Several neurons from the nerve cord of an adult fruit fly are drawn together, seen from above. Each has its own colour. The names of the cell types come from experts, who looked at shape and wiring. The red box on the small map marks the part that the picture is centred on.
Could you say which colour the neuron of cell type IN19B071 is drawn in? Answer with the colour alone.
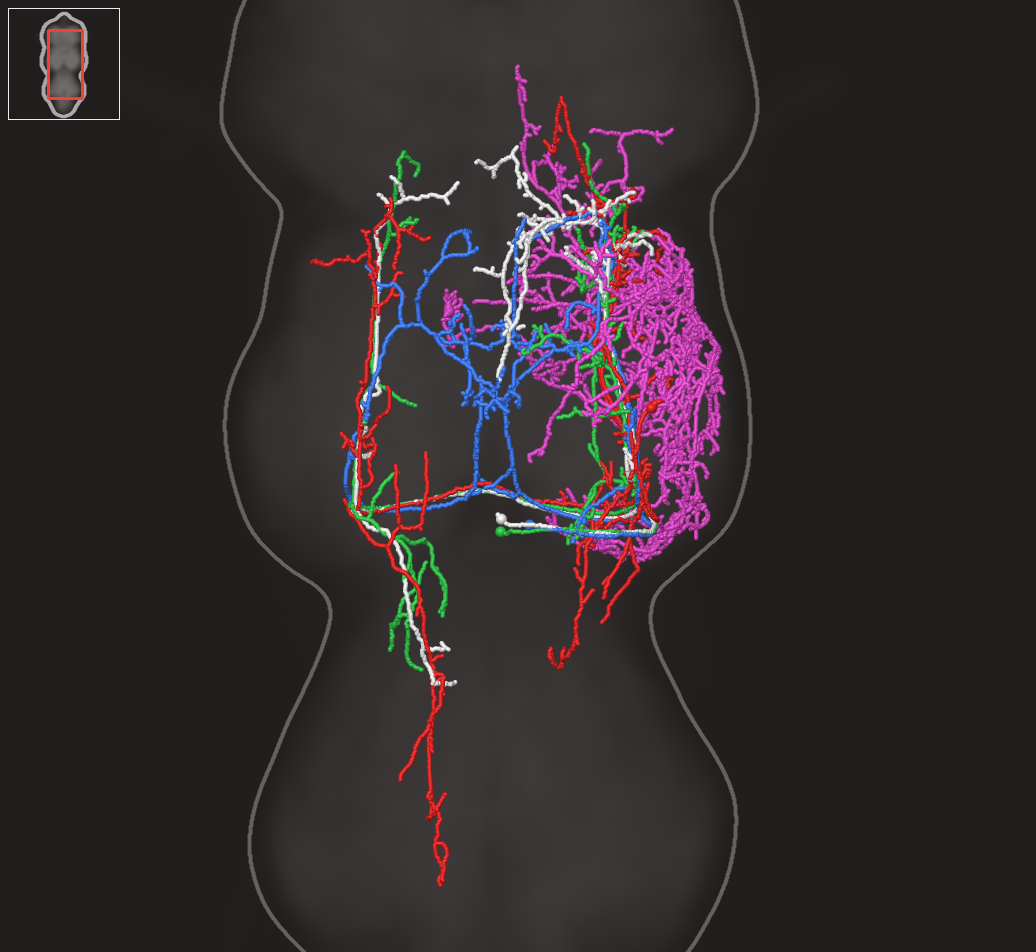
green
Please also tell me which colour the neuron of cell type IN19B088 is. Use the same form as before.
blue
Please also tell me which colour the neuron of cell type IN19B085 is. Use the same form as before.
white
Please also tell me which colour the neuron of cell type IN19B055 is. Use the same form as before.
red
